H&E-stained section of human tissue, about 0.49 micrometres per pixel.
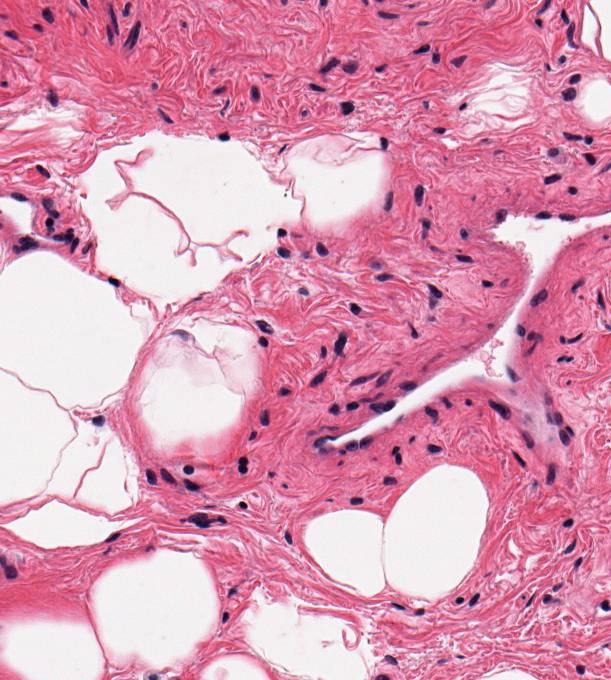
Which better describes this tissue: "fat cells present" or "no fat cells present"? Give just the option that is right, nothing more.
Fat cells present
